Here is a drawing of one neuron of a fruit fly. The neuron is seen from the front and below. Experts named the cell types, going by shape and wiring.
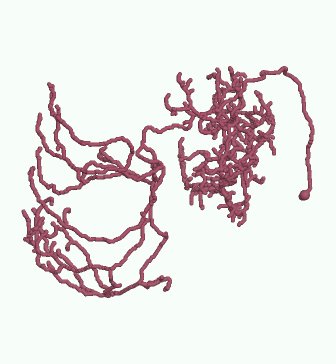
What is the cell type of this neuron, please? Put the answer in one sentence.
The cell type is INXXX370.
